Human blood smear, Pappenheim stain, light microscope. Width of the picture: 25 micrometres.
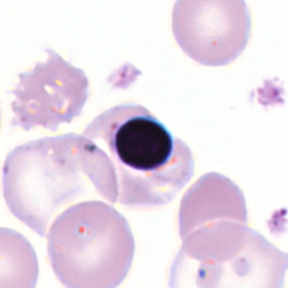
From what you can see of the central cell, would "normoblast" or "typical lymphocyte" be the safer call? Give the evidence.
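Normoblast, not typical lymphocyte. Deciding feature: chromatin dense, almost uniformly purple-black, with hardly any visible structure.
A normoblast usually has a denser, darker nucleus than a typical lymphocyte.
Also seen: no purple granules in the cytoplasm; nucleus off-centre toward the upper right of the cell body; outline smooth, without surface projections.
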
